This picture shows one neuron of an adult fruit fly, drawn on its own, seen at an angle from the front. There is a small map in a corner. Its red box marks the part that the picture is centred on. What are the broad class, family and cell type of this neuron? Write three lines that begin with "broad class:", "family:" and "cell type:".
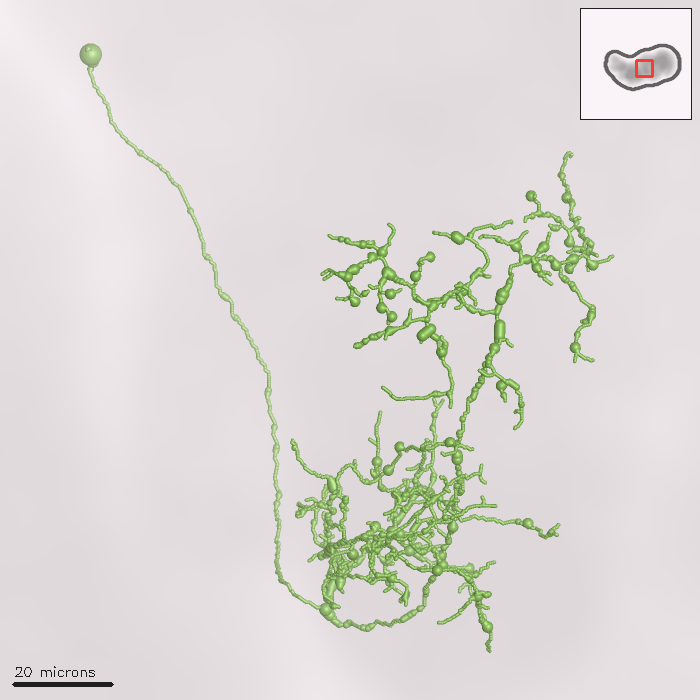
broad class: central-brain intrinsic neuron
family: hemilineage VLPp1
cell type: CB1959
